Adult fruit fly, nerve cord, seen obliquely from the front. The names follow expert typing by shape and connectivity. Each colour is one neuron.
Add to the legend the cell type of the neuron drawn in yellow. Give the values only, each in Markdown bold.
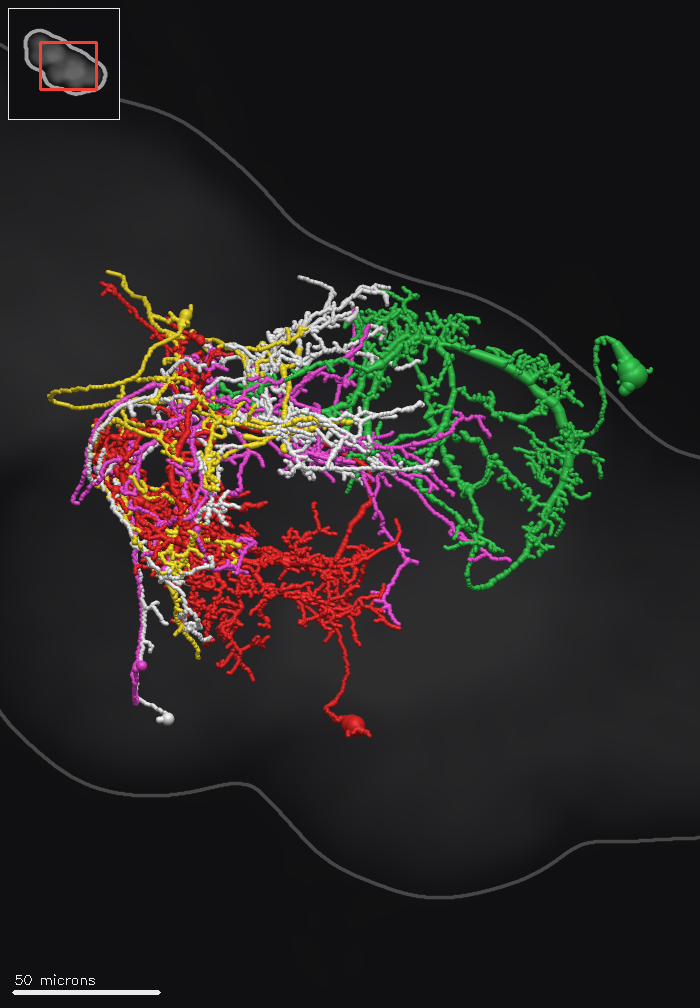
**IN11B015**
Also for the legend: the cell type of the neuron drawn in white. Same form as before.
**IN08A011**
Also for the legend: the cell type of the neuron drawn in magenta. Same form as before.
**vMS11**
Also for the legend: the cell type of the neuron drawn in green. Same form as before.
**dMS2**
